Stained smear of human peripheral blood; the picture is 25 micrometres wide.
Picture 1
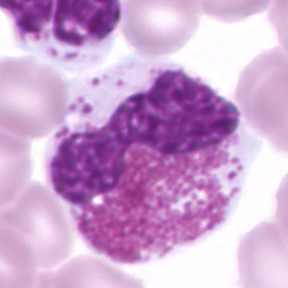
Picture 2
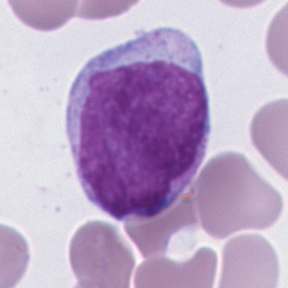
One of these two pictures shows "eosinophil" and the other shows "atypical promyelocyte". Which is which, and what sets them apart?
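The first picture holds the eosinophil, the second the atypical promyelocyte. In picture 1 the cytoplasm is packed with coarse, round, reddish-pink granules.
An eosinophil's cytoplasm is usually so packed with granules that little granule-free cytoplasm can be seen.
Its nucleus has two lobes joined by a narrower middle part and stretches across the cell from lower left to upper right.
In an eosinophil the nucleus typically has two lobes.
The chromatin is dark purple and coarsely clumped, and no nucleoli are visible.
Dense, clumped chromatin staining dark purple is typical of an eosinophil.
Part of another nucleated cell shows at the top left corner. In picture 2, by contrast, the nucleus is a single unlobed mass, about 14 by 12 micrometres, filling about 70% of the cell's area. That cell's outline is oval with a slightly irregular edge, and red cells touch it at the lower right. Its cytoplasm is pale blue, deepening to a darker blue at the cell edge, and shows no vacuoles.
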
